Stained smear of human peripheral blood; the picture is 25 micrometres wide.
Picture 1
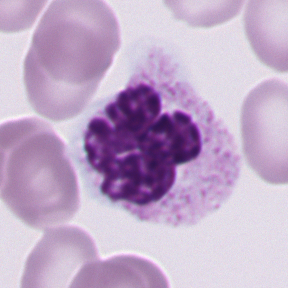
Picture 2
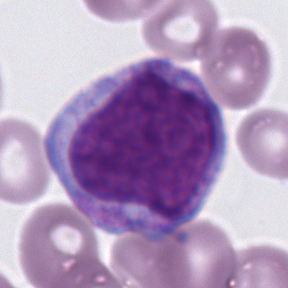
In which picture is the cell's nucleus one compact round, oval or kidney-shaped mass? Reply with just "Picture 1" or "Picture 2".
Picture 2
